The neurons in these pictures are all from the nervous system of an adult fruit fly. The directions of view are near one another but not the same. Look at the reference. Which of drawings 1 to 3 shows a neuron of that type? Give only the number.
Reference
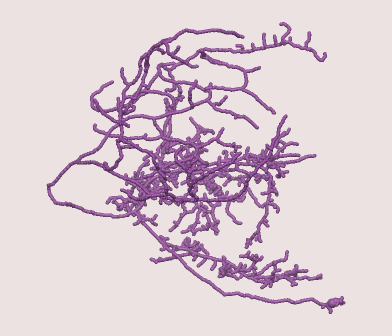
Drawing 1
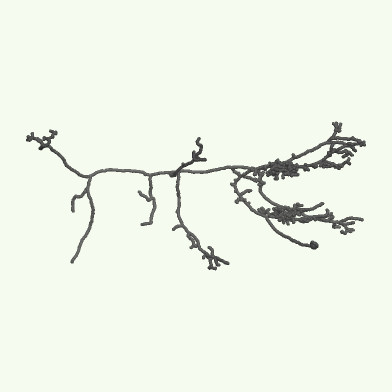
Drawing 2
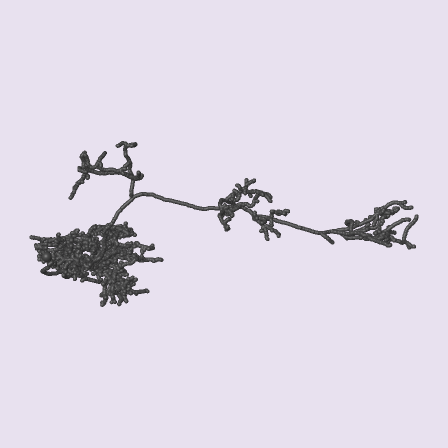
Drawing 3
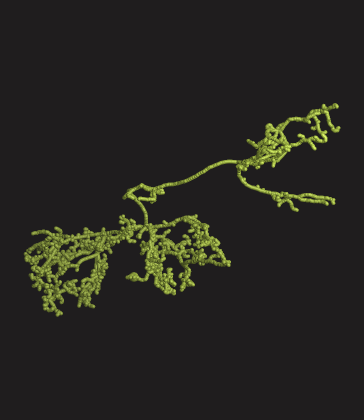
2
